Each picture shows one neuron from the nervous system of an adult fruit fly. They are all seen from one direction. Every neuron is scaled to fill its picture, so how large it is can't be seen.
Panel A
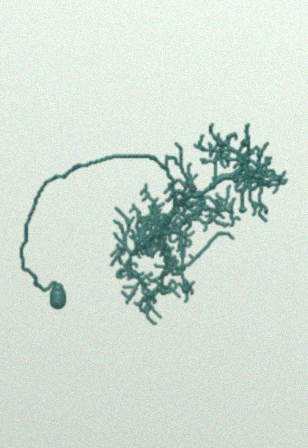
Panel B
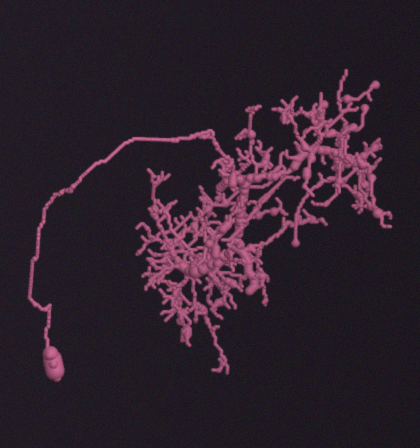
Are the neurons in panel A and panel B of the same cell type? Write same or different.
same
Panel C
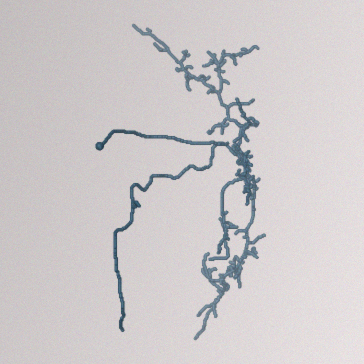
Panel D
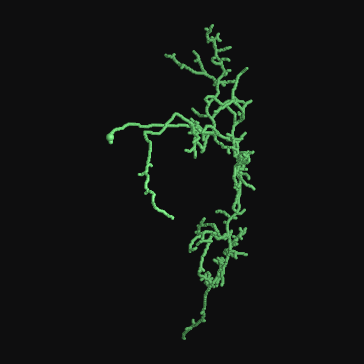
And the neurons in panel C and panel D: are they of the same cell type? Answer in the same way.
same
